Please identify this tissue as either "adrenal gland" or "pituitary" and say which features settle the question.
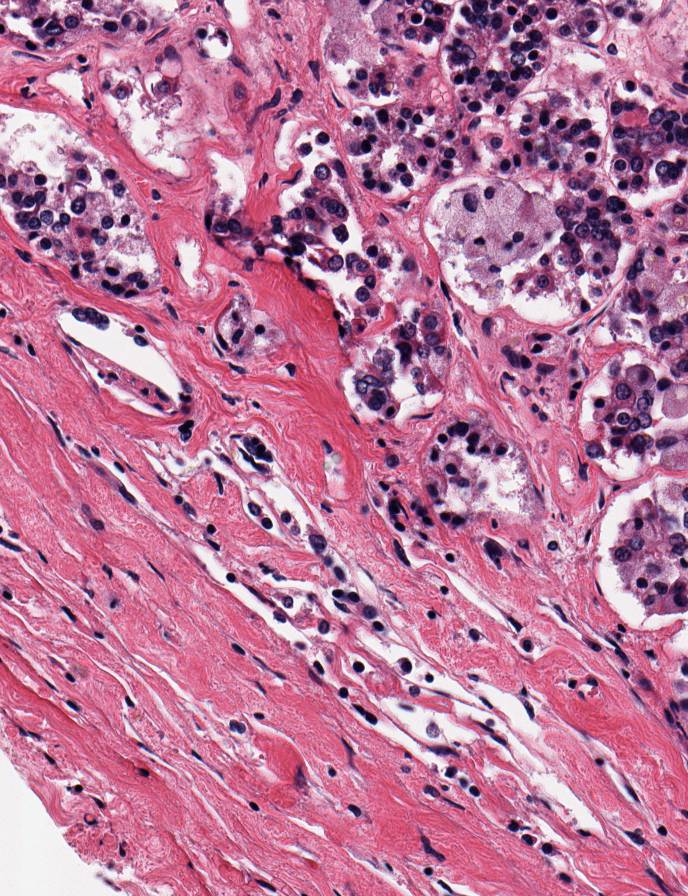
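This is pituitary.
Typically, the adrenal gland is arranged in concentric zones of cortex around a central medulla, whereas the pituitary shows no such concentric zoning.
Here, rounded nests of cells fill the upper right of the field and dense fibrous tissue fills the lower left. Thin pink fibrous septa separate the nests, most of whose cells have round dark nuclei and granular purple cytoplasm. The nuclei scattered in the fibrous band are mostly elongated and spindle-shaped.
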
